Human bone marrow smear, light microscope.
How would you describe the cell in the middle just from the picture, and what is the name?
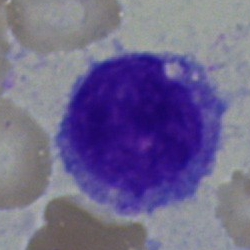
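Round in outline, the cell has a slightly ragged border with small bumps rather than a smooth edge. A few small clear vacuoles lie near its upper right edge. No distinct granules are visible in the cytoplasm. This is a monocyte.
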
